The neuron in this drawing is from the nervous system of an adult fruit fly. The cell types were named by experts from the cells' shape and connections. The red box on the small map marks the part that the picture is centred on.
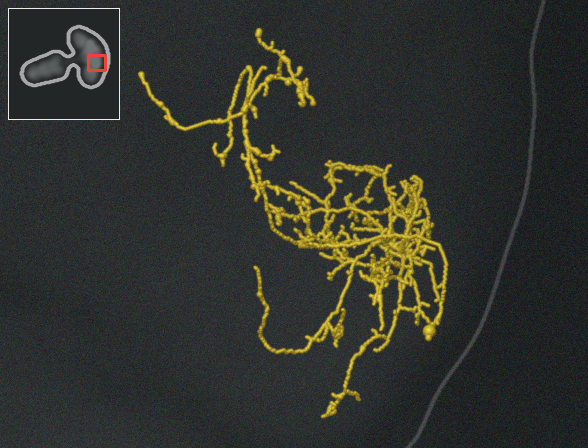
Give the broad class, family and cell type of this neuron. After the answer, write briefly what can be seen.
This is a central-brain intrinsic neuron. The family is hemilineage VLPd1. Its cell type is AVLP045. It lies in the brain. Its cell body lies at the lower right of the picture. Dozens of branch ends can be seen.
